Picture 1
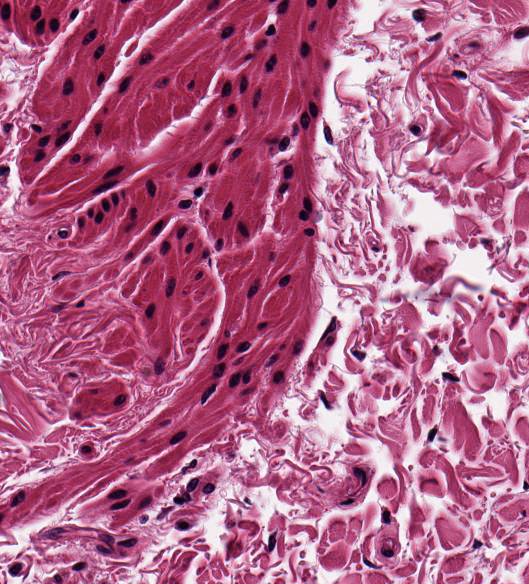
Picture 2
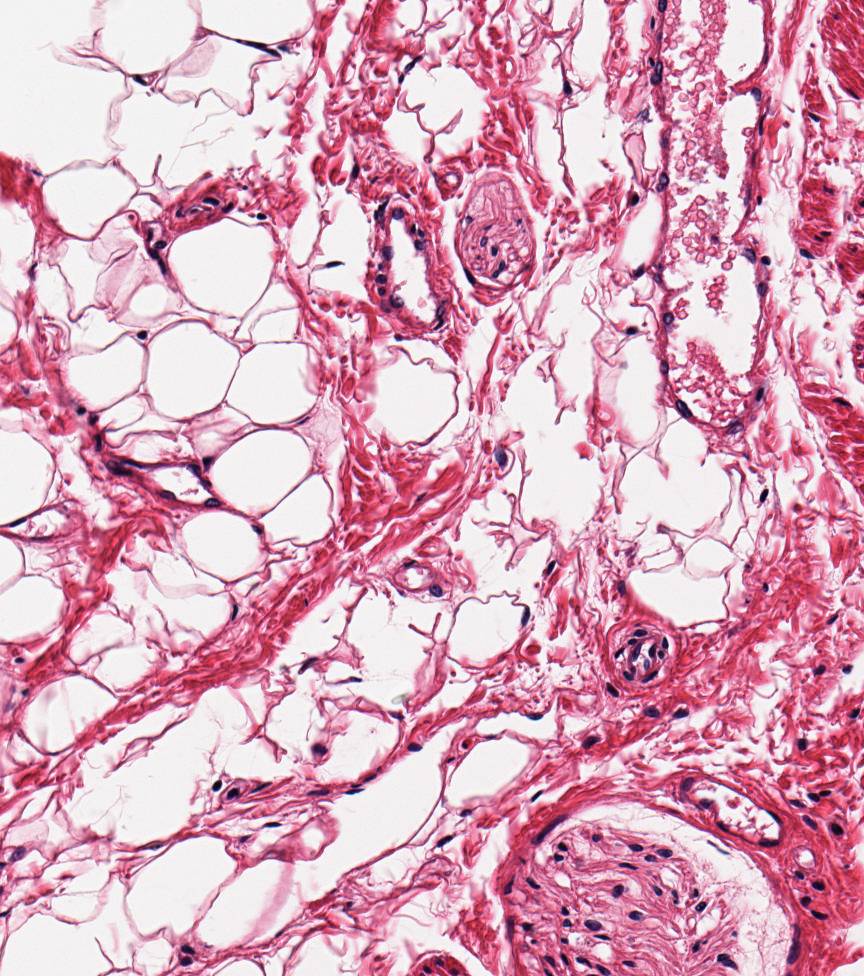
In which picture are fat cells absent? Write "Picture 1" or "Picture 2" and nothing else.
Picture 1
